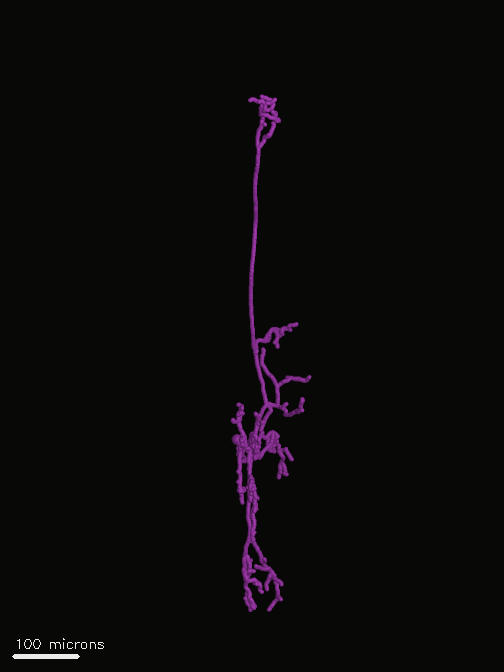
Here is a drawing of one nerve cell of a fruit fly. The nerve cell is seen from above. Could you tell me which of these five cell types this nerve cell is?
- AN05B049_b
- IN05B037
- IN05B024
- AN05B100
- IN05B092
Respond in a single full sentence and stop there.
This nerve cell is an instance of the cell type AN05B049_b.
